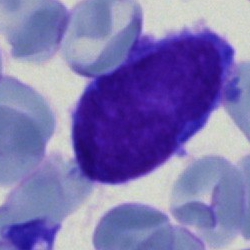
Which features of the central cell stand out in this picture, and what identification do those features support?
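The cell is oval, its long axis running from lower left to upper right. It stains deep purple throughout, and its chromatin is finely mottled rather than coarsely clumped. Little or no cytoplasm can be distinguished from the nucleus, and no vacuoles are seen. This is a blast.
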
